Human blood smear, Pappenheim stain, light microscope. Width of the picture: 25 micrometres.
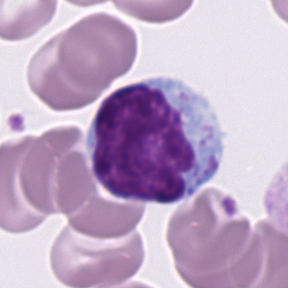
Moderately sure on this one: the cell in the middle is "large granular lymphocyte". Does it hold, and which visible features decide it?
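Yes, that name holds up: it's a large granular lymphocyte. What settles it is the few purple granules scattered through the pale blue cytoplasm.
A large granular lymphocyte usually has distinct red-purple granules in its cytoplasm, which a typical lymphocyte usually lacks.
So those granules count against typical lymphocyte. Beyond that, the chromatin is dark purple and coarsely clumped, no nucleoli show, there are no vacuoles, and the nucleus measures about 11 by 9 micrometres. Red cells touch it on its left and lower sides.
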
